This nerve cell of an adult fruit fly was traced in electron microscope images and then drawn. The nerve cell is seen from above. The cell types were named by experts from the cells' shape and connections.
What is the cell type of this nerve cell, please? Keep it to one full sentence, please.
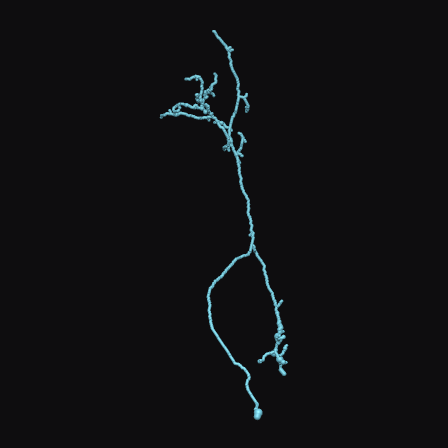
Cell type IN21A041 is what this nerve cell is.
